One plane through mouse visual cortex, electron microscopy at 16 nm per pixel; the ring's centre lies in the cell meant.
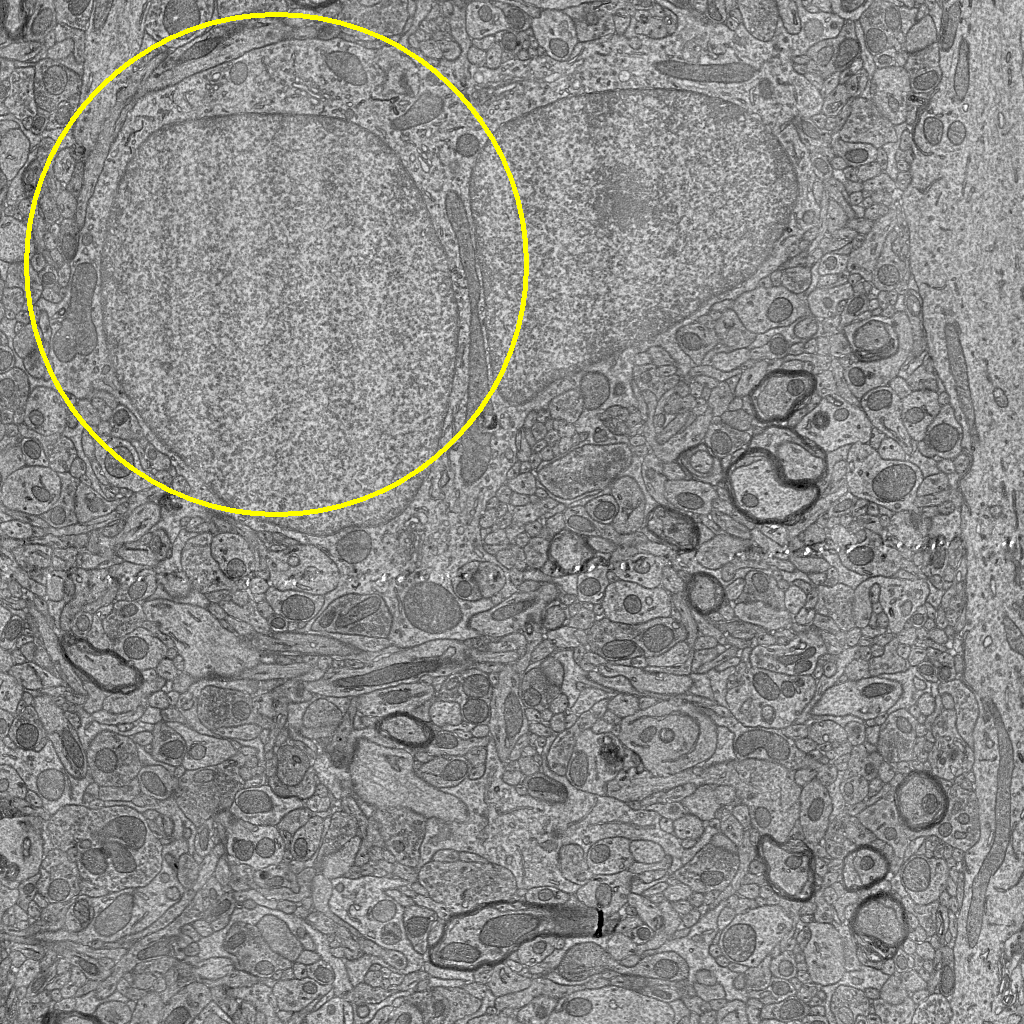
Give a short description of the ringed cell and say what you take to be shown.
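The nucleus, a large rounded oval almost whole, fills most of the ring. Its outline is smooth, without deep envelope infoldings, and no dense nucleolus is visible. Another large pale nucleus lies close against its body at upper right. The cell is an astrocyte.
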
